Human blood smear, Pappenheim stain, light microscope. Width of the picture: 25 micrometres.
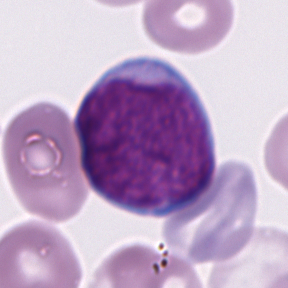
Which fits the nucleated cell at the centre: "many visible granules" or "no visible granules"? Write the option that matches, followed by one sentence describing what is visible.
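No visible granules. No granules are visible in the cytoplasm.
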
